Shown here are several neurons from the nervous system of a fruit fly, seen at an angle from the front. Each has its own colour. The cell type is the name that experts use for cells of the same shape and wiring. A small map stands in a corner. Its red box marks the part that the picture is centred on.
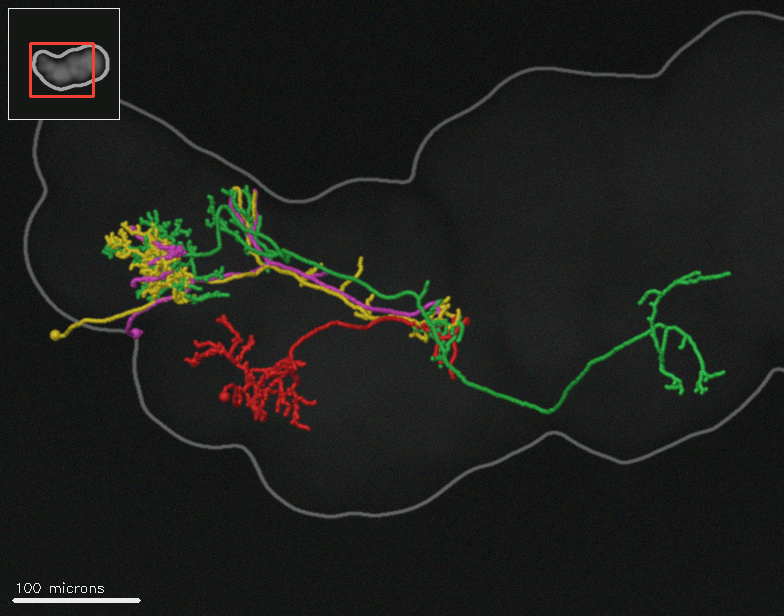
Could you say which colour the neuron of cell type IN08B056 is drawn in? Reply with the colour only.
red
